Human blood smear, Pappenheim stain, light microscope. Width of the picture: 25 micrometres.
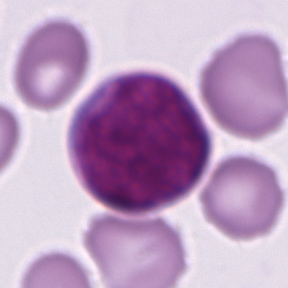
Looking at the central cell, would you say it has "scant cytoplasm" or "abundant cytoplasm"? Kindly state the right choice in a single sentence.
The nucleus fills most of the cell.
